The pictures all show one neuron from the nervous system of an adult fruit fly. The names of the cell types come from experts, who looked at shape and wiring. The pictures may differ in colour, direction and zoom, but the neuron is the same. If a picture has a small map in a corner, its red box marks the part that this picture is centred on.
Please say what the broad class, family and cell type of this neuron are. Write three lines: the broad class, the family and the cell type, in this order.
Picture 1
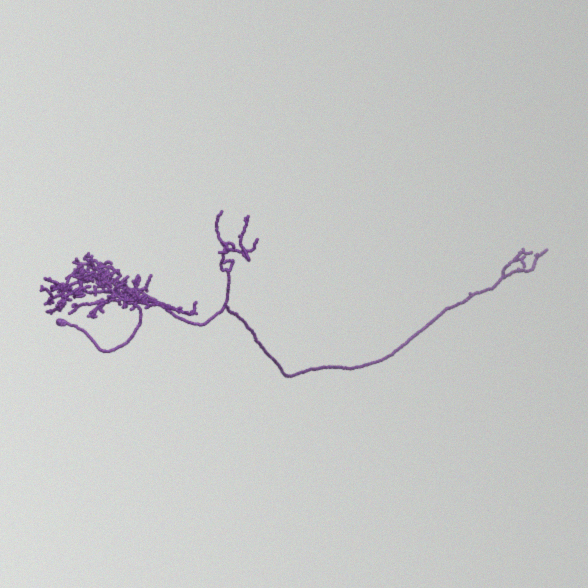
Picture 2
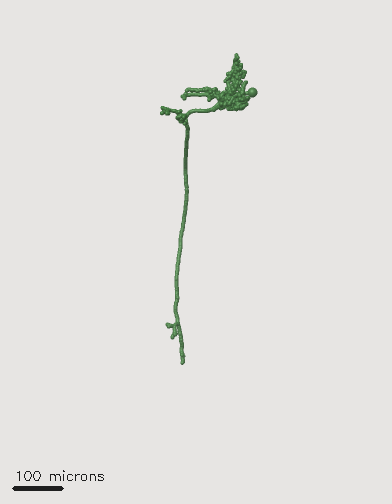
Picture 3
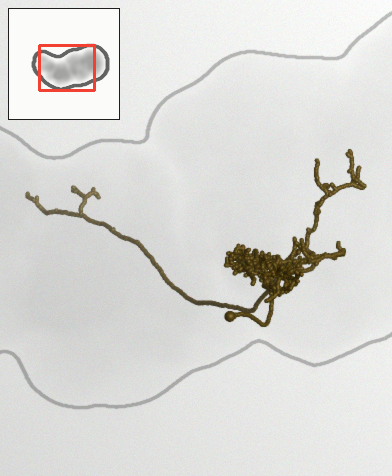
descending neuron
hemilineage LB7
DNg51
